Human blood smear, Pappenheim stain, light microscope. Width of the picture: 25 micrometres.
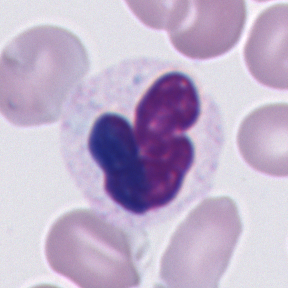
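Segmented neutrophil, central cell, stained human peripheral blood smear. Outline round and smooth. Left nuclear lobe stains bluer; right part more magenta. No nucleoli visible. Cytoplasm holds fine, faint lilac and bluish granules.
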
